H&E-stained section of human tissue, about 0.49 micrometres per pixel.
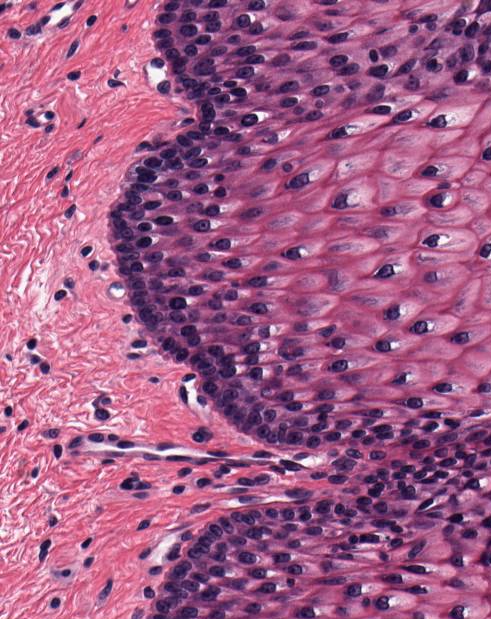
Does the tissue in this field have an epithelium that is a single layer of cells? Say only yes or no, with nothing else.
No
